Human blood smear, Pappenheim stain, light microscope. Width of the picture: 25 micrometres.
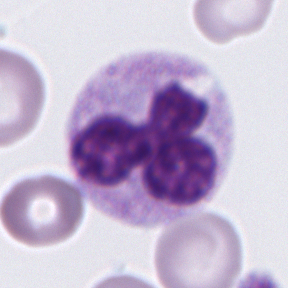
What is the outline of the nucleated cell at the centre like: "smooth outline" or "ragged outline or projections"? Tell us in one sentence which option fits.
This cell has a smooth edge with no projections, blebs or tags.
